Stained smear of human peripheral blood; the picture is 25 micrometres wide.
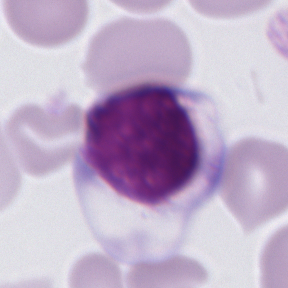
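Large granular lymphocyte, the central cell of a stained peripheral blood smear. The cell outline is oval, longer from top to bottom than from side to side. A round nucleus, about 10 micrometres across, sits in the upper part of the cell, with most of the cytoplasm beneath it. Chromatin is dark purple and coarsely clumped. The cytoplasm is very pale, nearly colourless, with a faint bluish tinge.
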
